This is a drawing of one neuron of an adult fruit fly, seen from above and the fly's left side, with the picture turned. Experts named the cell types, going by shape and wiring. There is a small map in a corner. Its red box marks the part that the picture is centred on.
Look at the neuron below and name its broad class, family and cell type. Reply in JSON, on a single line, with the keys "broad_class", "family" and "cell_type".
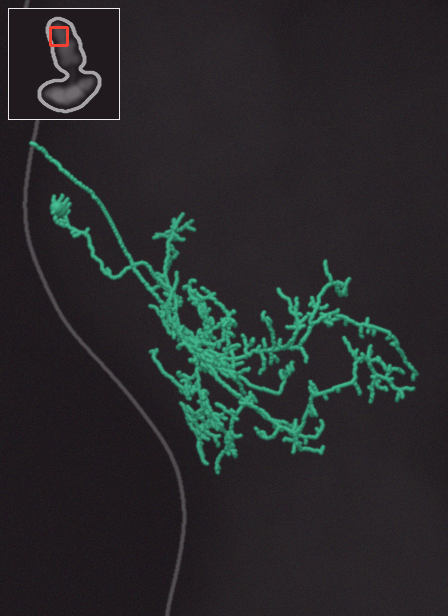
{"broad_class": "motor neuron of the nerve cord", "family": "MNad", "cell_type": "MNad30"}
